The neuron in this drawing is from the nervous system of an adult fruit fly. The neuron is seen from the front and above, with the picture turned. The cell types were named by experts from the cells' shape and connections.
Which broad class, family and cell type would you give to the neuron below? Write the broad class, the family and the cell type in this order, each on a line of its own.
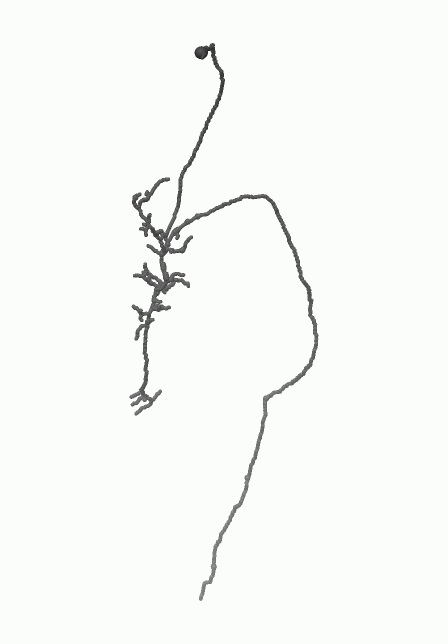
nerve-cord intrinsic neuron
hemilineage 10B
IN10B052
